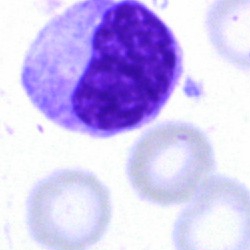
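Metamyelocyte: the rounded outline looks smooth-edged, and the nucleus seems to be a single unlobed mass. It sits off-centre, toward the right side of the cell. The chromatin appears dark purple and coarsely clumped, with paler patches between the clumps.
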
